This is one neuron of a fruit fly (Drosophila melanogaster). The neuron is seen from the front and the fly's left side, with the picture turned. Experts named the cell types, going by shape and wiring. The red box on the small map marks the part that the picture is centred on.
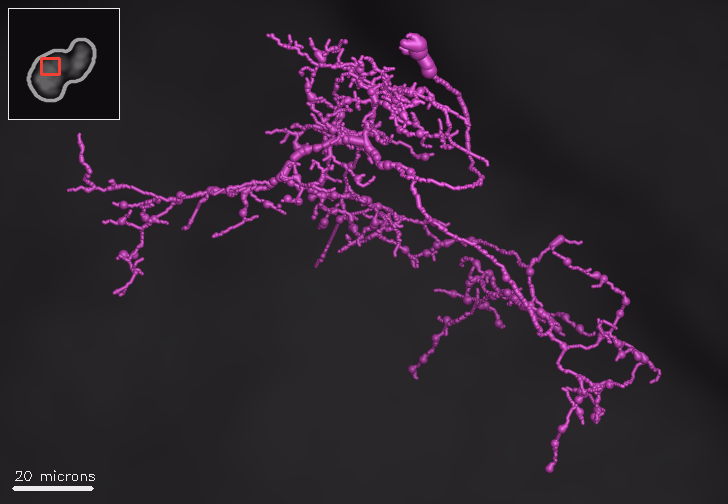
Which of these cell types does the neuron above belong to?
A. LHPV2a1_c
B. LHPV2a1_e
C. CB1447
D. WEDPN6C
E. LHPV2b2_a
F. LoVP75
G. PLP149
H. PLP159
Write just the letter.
G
